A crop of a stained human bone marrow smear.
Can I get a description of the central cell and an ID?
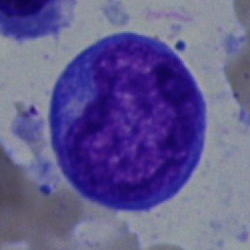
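Most of this cell is nucleus, pushed off-centre toward the right. The chromatin's finely stippled, with paler spots scattered through it, and a paler zone of cytoplasm lies on the left, beside the nucleus. It's a blast.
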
